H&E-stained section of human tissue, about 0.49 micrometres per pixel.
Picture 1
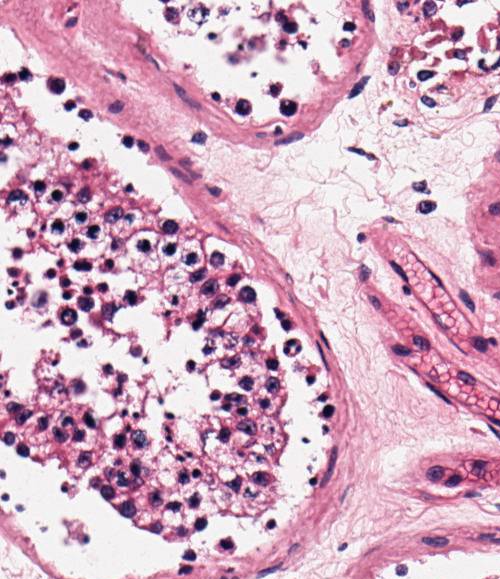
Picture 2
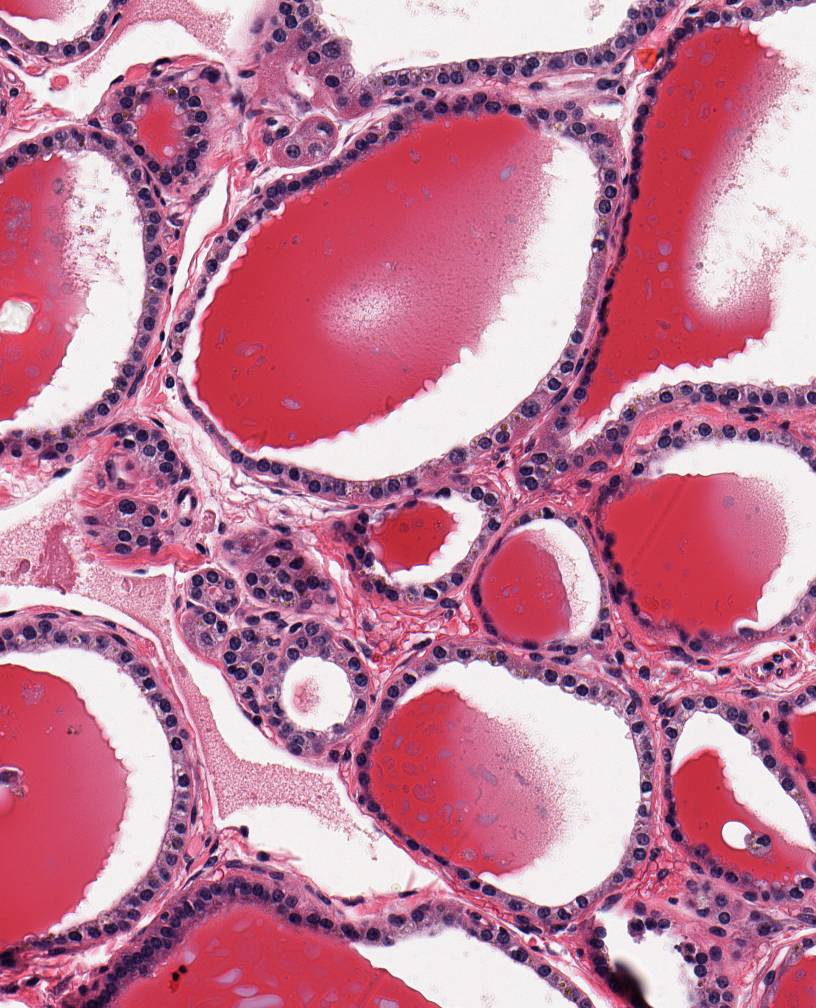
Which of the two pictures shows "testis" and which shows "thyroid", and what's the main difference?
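Testis is picture 1; thyroid is picture 2. Units: picture 1 shows parts of several rounded tubules in stroma, picture 2 follicles of widely varying size. Contents: the large left tubule holds many loosely lying cells with round, dark nuclei and pale, vacuolated cytoplasm, many scattered into open white spaces, whereas the follicles hold homogeneous deep pink-red colloid.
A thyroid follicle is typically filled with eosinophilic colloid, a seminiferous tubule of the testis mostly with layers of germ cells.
Lining: each follicle has a single layer of flat-to-low cuboidal epithelial cells.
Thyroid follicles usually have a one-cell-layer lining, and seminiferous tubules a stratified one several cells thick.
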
